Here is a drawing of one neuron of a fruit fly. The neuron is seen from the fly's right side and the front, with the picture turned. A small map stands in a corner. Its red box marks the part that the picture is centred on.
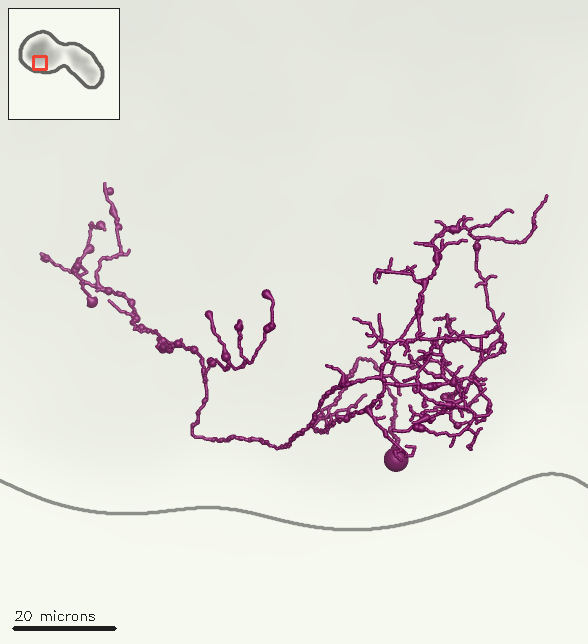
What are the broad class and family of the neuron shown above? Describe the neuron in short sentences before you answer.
From left to right in the picture it spans about 100 microns. The picture shows dozens of branch ends. Its broad class is central-brain intrinsic neuron. The family is hemilineage LHp2.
